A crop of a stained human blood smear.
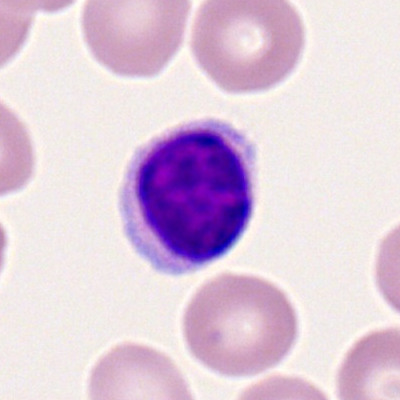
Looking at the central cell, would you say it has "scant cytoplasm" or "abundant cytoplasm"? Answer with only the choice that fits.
Scant cytoplasm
